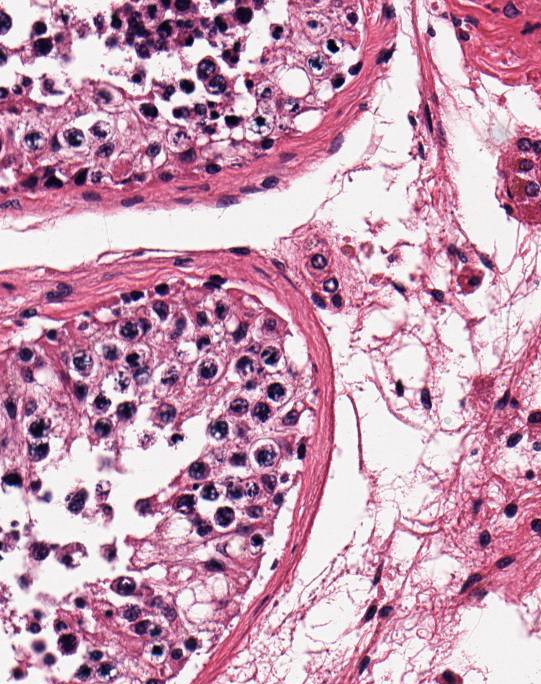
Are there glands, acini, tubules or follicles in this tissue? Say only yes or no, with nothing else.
Yes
